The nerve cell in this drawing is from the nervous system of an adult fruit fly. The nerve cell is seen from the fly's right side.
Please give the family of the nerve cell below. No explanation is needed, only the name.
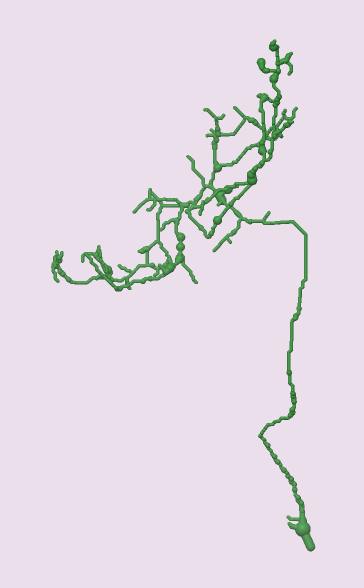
hemilineage LB3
